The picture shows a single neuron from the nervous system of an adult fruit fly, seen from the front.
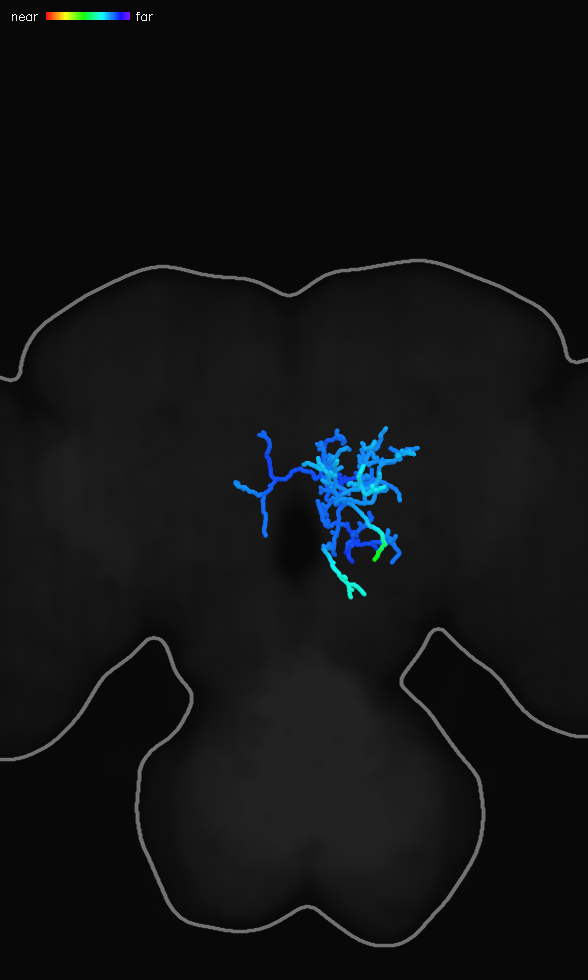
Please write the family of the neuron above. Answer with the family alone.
hemilineage LALv1_ventral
